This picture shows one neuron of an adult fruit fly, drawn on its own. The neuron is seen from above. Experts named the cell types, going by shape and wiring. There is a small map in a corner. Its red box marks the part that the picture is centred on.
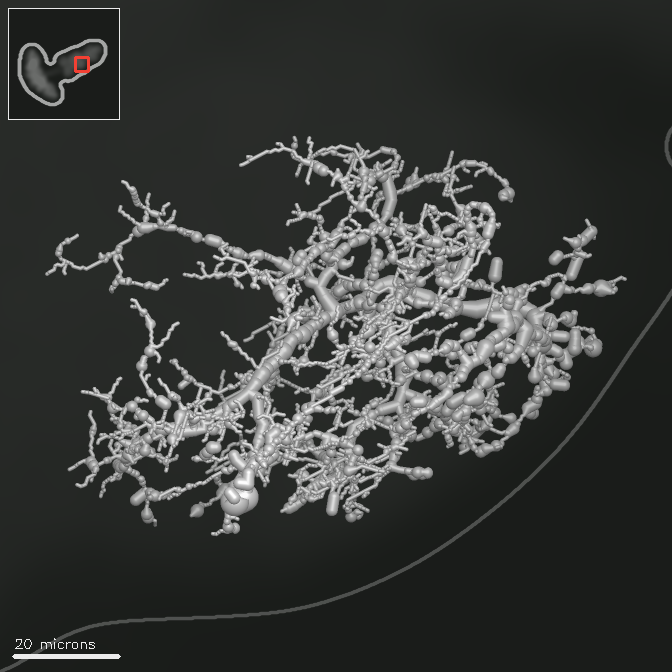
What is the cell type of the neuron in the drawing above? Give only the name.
IN19A016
